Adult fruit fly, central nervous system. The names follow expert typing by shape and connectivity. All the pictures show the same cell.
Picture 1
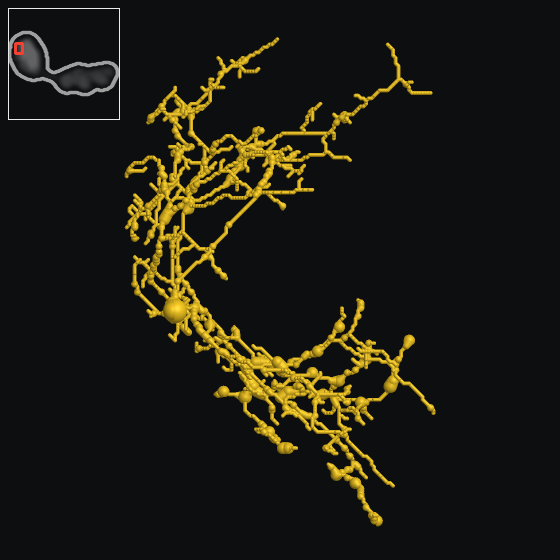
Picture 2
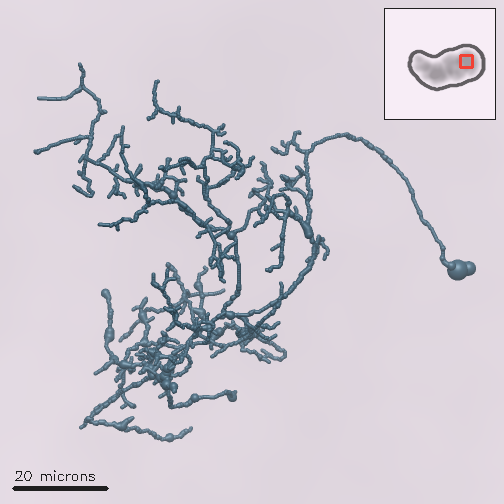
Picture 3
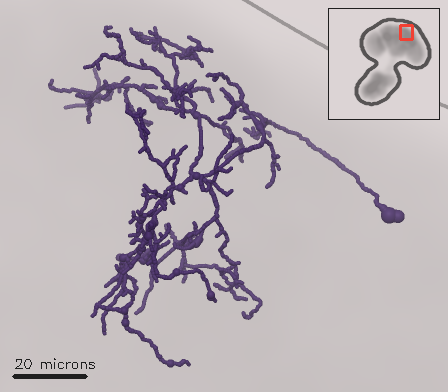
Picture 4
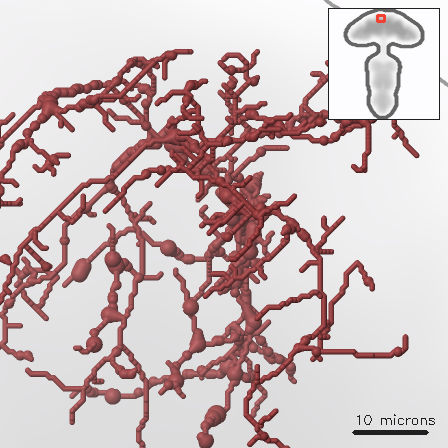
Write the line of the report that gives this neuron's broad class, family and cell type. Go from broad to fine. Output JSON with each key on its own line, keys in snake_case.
{
 "broad_class": "central-brain intrinsic neuron",
 "family": "hemilineage AOTUv1_medial",
 "cell_type": "CRE043_a3"
}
